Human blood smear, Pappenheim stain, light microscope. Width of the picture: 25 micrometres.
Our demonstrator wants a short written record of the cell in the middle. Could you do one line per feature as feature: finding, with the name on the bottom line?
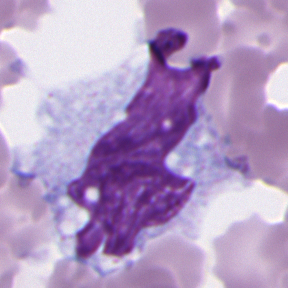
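Nucleus: elongated, running diagonally from upper right to lower left
Upper nuclear end: split into two small knob-like tips
Nuclear spots: two small, round and clear
Granules: fine, pinkish-violet, scattered through the cytoplasm
Name: monocyte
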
